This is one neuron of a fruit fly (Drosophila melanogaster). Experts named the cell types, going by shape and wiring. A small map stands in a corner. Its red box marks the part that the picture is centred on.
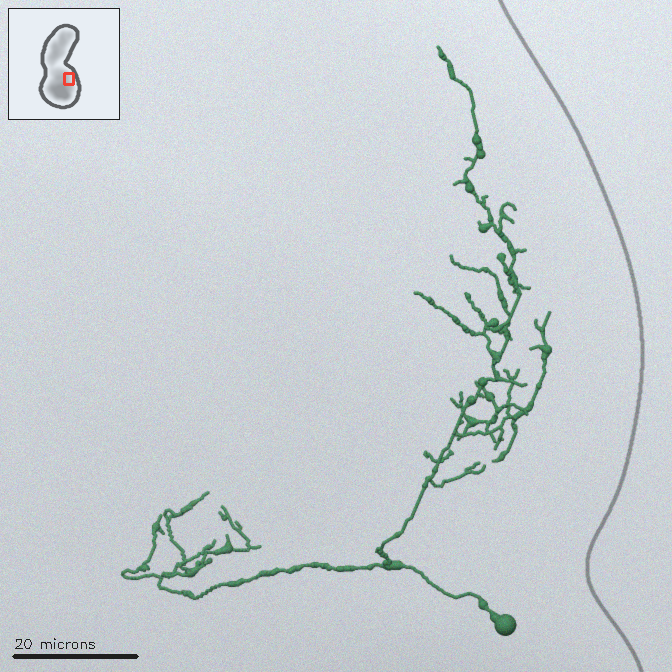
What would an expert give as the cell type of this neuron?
MeLo5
